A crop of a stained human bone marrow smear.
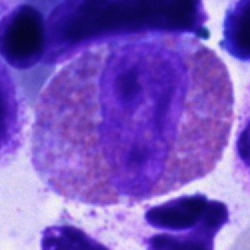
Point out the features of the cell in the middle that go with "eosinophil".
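Start with the edge: the outline is round to slightly oval and smooth.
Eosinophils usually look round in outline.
That fits what you see here.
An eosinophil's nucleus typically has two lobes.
In this cell the nucleus sits in the middle, elongated from top to bottom, with abundant cytoplasm on both its left and right sides.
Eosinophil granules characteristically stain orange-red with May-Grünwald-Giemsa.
Here the cytoplasm is packed with reddish-pink granules.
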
